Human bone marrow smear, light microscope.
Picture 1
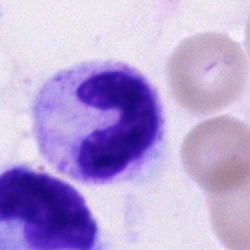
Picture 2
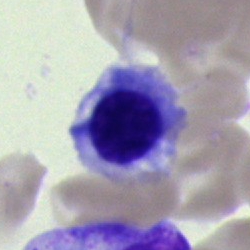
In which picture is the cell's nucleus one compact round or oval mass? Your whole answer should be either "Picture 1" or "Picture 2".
Picture 2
